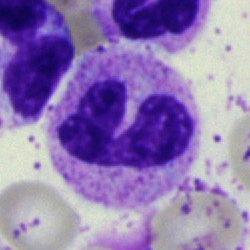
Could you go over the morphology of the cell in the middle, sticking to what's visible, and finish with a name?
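Start with the outline, which is round and smooth. The nucleus is deeply indented from the top, so it takes a horseshoe shape with a left lobe and a right lobe. The cytoplasm is abundant and pale lilac-pink, and fine lilac granules fill it throughout. It is a segmented neutrophil.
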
